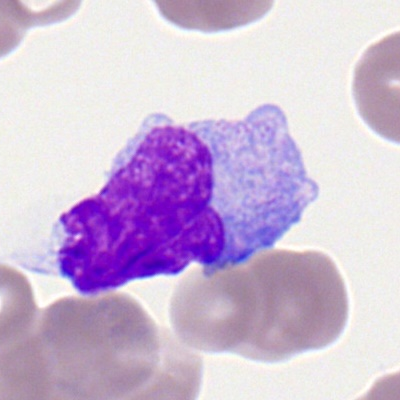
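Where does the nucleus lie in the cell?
Toward the left side.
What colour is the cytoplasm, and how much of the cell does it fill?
Pale blue; it fills roughly the right half.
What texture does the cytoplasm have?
A fine speckled texture without coarse granules.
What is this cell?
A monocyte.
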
